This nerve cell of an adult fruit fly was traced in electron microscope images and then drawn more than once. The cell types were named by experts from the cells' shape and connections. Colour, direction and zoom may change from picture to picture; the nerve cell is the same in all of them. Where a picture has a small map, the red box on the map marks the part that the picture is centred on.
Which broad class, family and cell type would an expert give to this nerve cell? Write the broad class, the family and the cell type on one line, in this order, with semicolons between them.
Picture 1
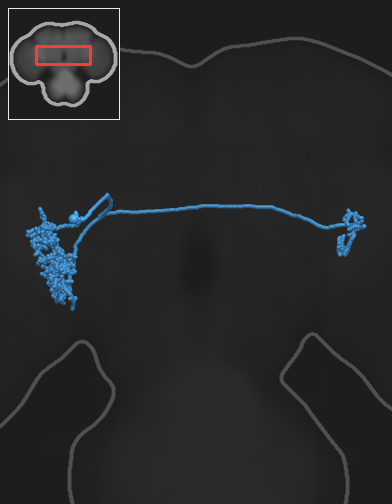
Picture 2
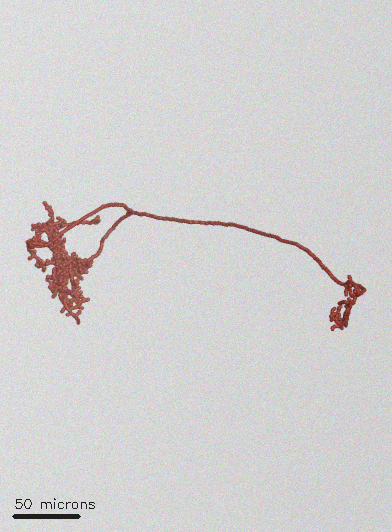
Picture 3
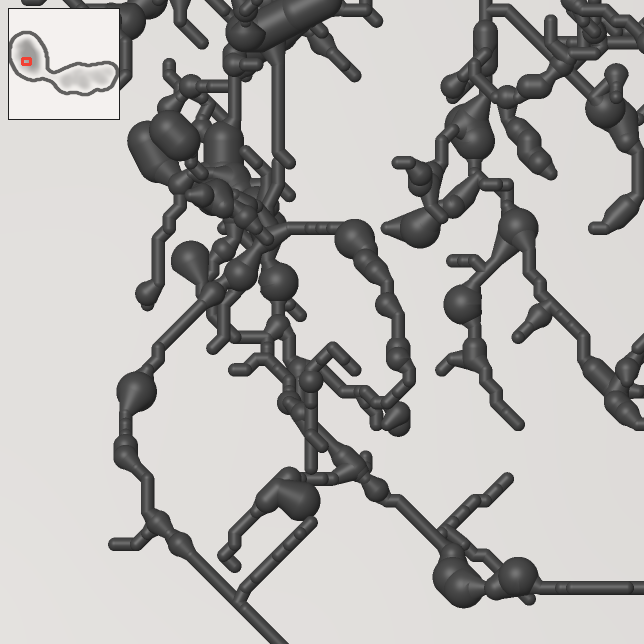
central-brain intrinsic neuron; hemilineage VLPa2; AVLP203_b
